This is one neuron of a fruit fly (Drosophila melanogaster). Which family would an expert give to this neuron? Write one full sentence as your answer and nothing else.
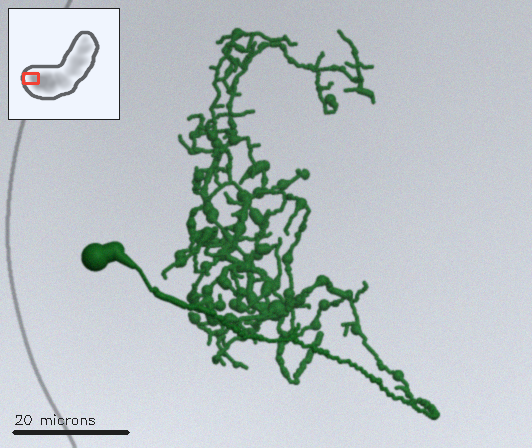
Family membership for the neuron is hemilineage SLPal1.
